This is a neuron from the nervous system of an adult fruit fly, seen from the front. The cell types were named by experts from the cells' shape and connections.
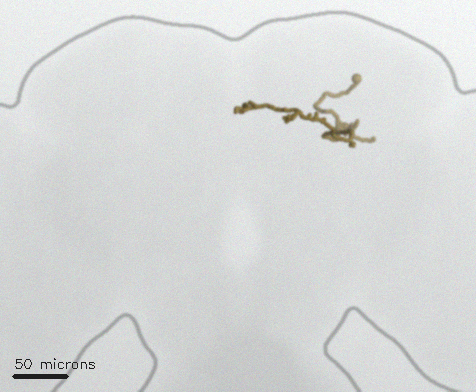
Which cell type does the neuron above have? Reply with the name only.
KCg-d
